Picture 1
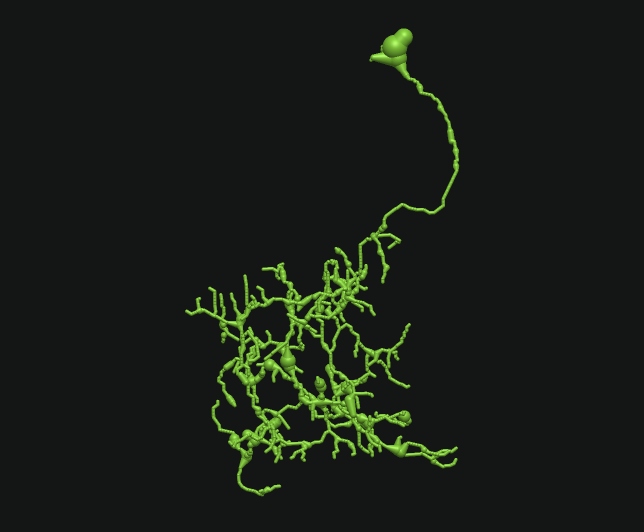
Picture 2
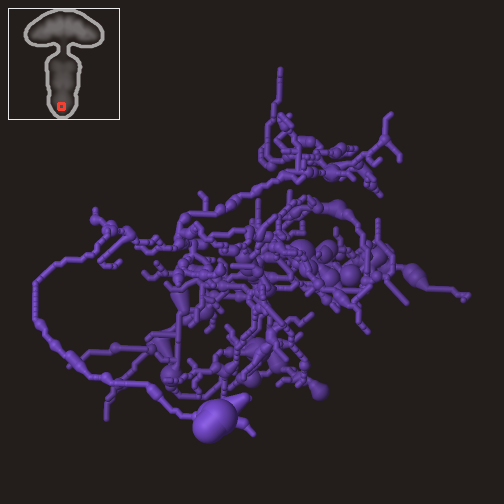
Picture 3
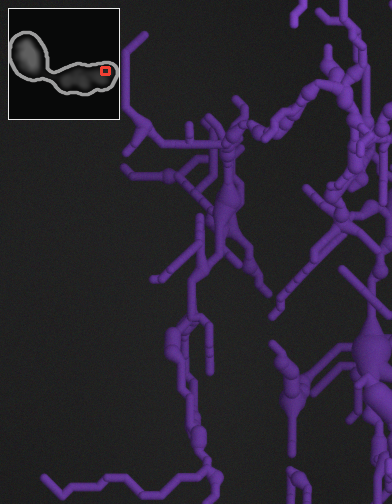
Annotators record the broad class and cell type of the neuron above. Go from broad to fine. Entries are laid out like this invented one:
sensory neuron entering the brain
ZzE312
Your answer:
nerve-cord intrinsic neuron
INXXX448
